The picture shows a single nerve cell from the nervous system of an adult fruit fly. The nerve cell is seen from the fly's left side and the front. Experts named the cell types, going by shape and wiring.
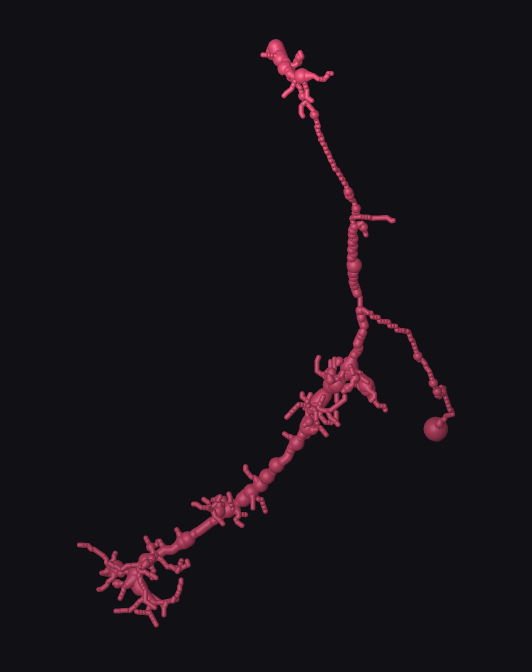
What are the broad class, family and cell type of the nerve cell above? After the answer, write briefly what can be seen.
It is an optic-lobe intrinsic neuron. The family is T. It is of cell type T2. Dozens of branch ends can be seen. As drawn here it is taller than it is wide.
